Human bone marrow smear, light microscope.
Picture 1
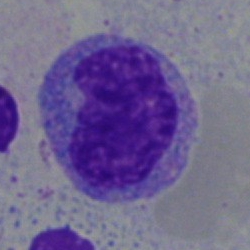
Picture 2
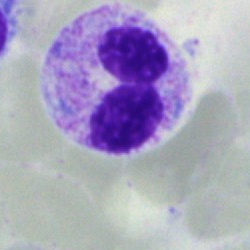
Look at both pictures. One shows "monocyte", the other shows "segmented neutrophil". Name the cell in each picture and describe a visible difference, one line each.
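The cell in picture 1 is a monocyte. The nucleus fills most of the cell.
The cell in picture 2 is a segmented neutrophil. The cytoplasm is plentiful and widest on the left side of the cell.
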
